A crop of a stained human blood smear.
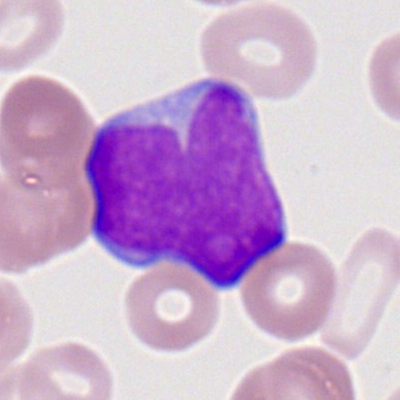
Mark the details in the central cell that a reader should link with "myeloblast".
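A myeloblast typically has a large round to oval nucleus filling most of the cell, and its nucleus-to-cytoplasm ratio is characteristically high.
Both fit the cell shown: the nucleus fills most of it, and the cytoplasm is only a scant pale blue rim, widest at the upper left. Against the usual round to oval shape, a narrow cleft cuts into the nucleus from the top edge. The chromatin is fine and evenly spread, without coarse dark clumps.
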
